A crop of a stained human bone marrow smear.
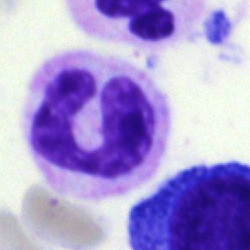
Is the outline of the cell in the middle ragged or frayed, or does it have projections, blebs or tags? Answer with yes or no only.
No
